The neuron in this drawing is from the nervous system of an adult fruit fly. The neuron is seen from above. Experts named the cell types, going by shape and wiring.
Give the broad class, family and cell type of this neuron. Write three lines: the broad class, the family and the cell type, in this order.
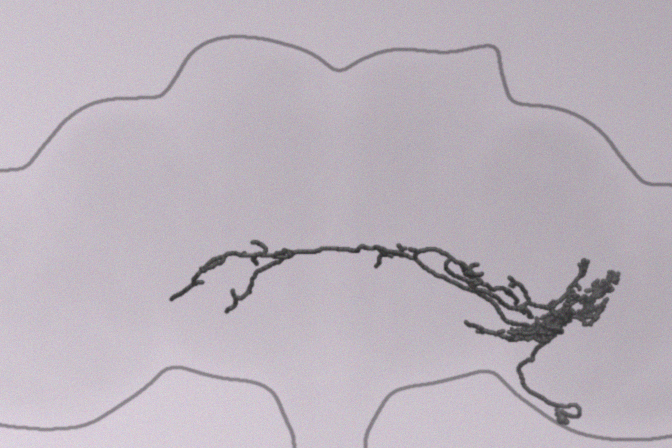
visual projection neuron
LoVP
LoVP60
